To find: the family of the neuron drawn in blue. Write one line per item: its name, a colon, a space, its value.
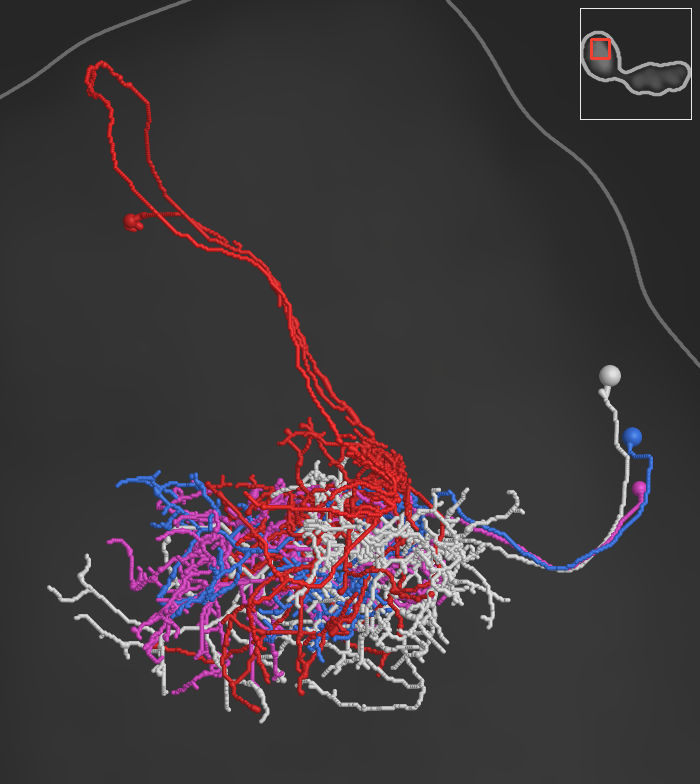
family: hemilineage VLPp&l1_anterior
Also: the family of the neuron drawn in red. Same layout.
family: hemilineage VLPd&p1_dorsal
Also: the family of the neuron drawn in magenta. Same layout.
family: hemilineage VLPp&l1_anterior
